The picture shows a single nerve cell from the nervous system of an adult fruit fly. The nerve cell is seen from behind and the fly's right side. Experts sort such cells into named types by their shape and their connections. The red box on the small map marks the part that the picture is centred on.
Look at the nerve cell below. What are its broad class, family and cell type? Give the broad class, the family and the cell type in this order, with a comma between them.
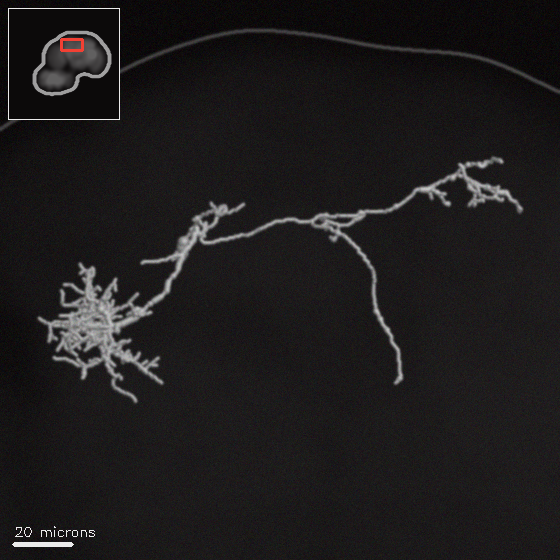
central-brain intrinsic neuron, hemilineage SLPad1_anterior, LH008m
